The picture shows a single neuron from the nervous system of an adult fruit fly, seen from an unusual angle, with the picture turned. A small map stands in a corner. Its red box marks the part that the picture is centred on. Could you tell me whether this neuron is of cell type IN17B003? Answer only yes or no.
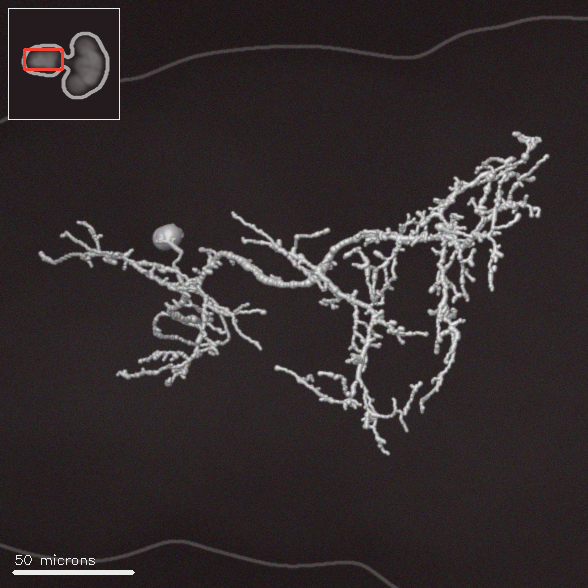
yes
